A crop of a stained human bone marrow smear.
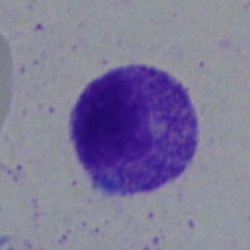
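Myelocyte: the central cell of a stained human bone marrow smear under the light microscope. The whole cell stains a deep purple, and its left half is a dense, almost featureless dark purple mass. Right of centre lies a small pale patch, while a small bluish area sits at the lower-left edge.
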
